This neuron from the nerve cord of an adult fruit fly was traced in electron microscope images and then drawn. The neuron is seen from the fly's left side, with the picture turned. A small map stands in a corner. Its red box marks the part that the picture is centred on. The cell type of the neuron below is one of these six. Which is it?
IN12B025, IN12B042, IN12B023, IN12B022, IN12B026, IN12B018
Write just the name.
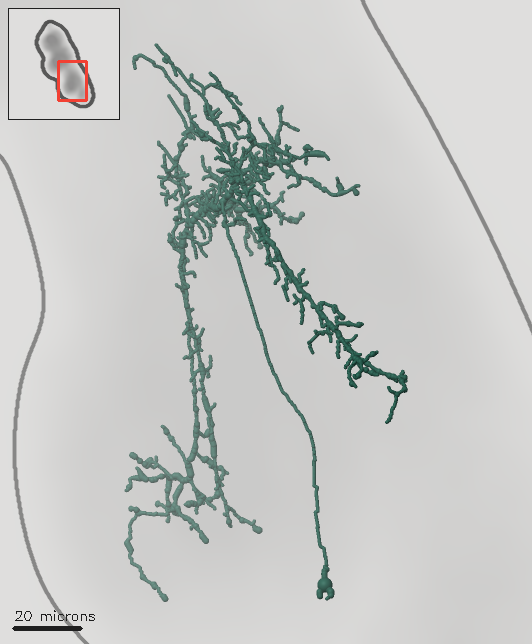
IN12B018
